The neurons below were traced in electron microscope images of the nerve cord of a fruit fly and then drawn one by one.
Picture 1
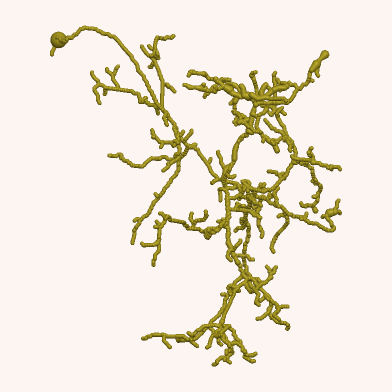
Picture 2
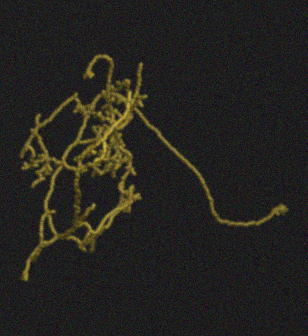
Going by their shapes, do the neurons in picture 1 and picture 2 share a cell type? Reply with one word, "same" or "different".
different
